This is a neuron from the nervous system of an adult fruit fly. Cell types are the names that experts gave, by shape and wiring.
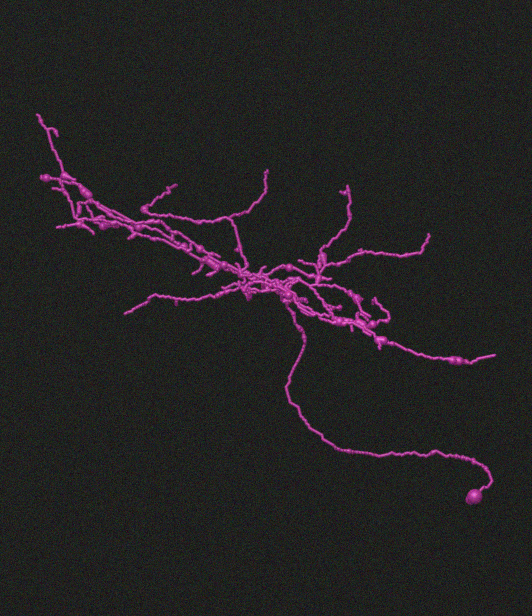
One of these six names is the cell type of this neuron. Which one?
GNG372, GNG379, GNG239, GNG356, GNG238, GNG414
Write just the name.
GNG372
